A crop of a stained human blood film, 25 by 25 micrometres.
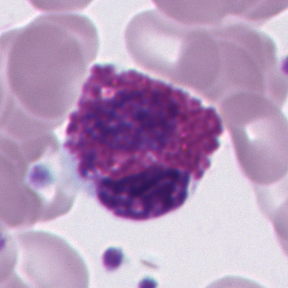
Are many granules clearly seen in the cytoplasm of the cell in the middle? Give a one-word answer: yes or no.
Yes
